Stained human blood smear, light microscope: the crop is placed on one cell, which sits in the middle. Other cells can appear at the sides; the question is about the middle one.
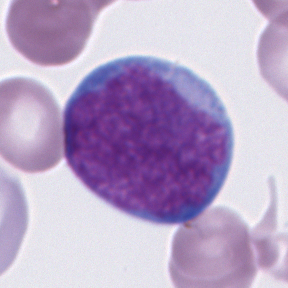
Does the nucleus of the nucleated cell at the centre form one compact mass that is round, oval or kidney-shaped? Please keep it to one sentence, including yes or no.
Yes, the nucleus is neither lobed nor folded but one compact round, oval or kidney-shaped mass.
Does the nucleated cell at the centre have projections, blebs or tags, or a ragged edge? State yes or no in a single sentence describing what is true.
No, smooth rather than rough is the outline of this cell.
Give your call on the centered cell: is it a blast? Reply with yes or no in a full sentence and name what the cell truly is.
Yes, the cell at the middle is a blast.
